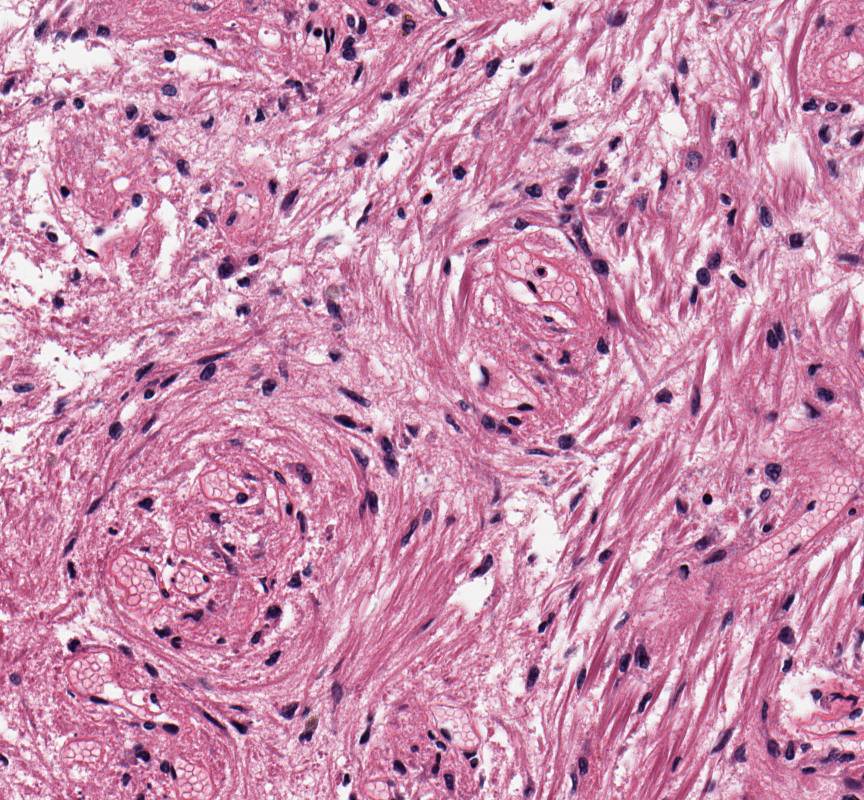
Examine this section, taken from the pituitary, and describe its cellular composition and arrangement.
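Look first at the rounded whorls of spindle cells: the largest sits lower left, another upper centre-right. In each centre you'll find small clusters of round clear spaces with thin pink rims, like a honeycomb. Around them, pink fibres and spindle nuclei curve in concentric layers.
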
